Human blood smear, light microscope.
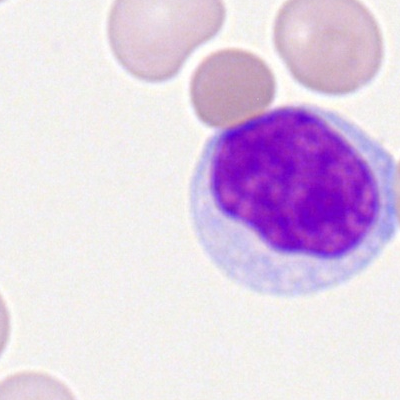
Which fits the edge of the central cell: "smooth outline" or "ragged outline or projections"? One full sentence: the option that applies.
The outline of this cell is free of projections and smooth.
